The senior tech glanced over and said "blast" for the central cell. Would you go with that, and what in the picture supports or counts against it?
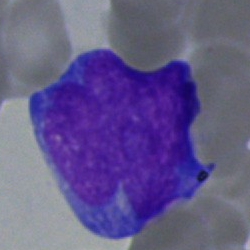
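Blast is the right name. For blast and against erythroblast: the chromatin is fine and evenly spread, with a delicate purple texture.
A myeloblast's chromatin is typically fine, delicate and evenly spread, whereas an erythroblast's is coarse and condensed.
Also for blast, the nucleus fills most of the cell.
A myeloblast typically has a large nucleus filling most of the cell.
Simply seen: an irregular, angular outline, bumpy along the top and right, and a scant deep blue cytoplasmic rim, widest along the bottom. A small black dot sits in a pointed lower-right tip.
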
